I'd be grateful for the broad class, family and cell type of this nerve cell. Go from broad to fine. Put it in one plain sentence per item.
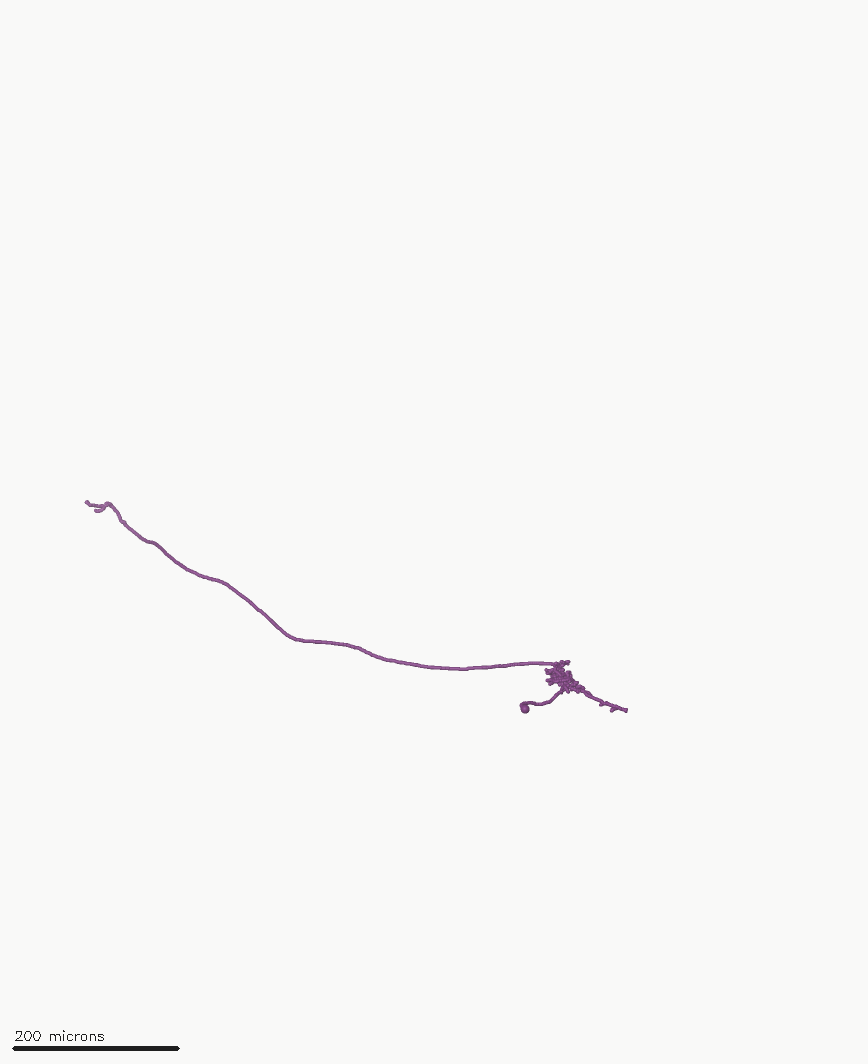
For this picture: An ascending neuron of hemilineage 10B, type AN10B033.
